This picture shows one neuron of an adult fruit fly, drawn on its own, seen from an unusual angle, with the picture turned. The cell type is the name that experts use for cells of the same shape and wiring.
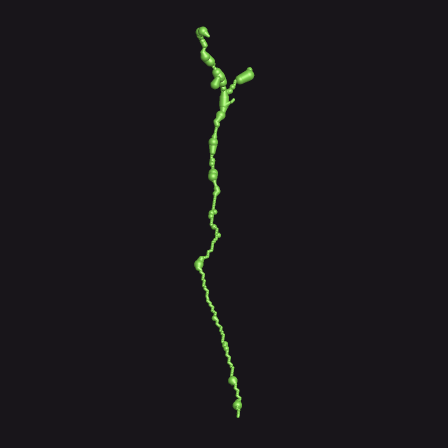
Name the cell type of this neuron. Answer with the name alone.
JO-ED1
